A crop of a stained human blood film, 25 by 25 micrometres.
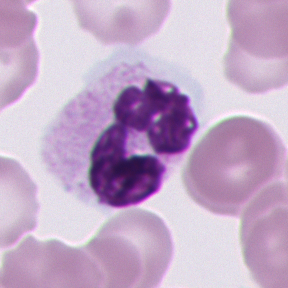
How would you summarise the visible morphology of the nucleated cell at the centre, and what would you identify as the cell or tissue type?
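See how the lobes loop around a small pale area of cytoplasm, their chromatin dark purple and coarsely clumped. There's plenty of pale pinkish-lilac cytoplasm, widest on the left, filled with fine, small pinkish-violet granules. That's a segmented neutrophil.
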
